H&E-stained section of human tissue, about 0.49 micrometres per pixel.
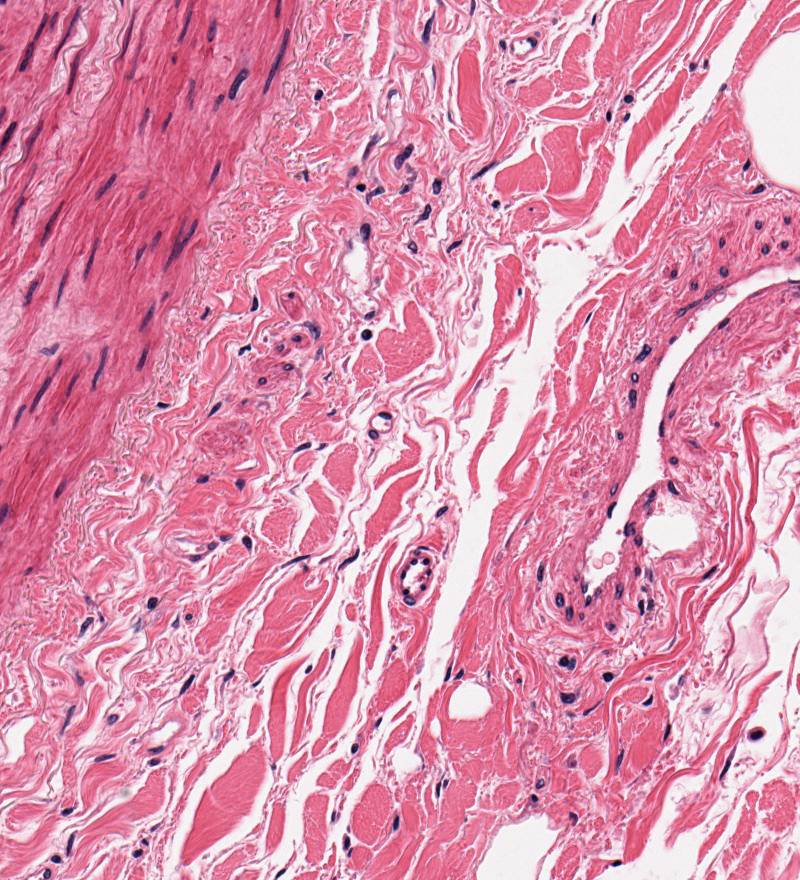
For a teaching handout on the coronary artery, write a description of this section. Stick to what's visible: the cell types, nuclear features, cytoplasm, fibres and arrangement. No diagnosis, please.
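Along the upper left of the field runs a dense band of smooth muscle. Its nuclei are elongated and cigar-shaped, aligned parallel along the band. Most of the field is loose connective tissue, made of wavy eosinophilic fibre bundles separated by clear clefts. Nuclei in this loose connective tissue are sparse, small and dark.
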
